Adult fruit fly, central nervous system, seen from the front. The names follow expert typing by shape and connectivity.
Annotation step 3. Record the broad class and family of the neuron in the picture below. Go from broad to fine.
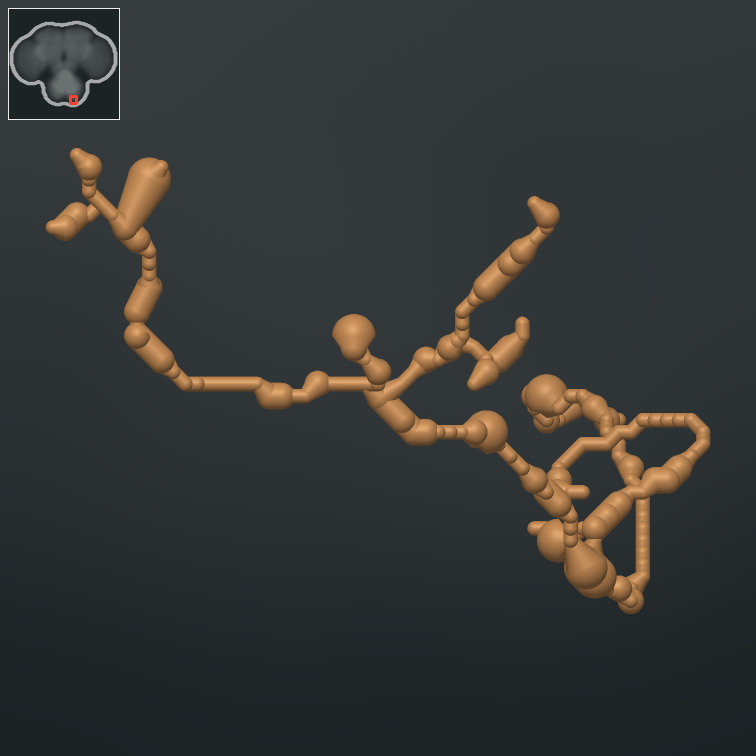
sensory neuron entering the nerve cord; class mechanosensory tactile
